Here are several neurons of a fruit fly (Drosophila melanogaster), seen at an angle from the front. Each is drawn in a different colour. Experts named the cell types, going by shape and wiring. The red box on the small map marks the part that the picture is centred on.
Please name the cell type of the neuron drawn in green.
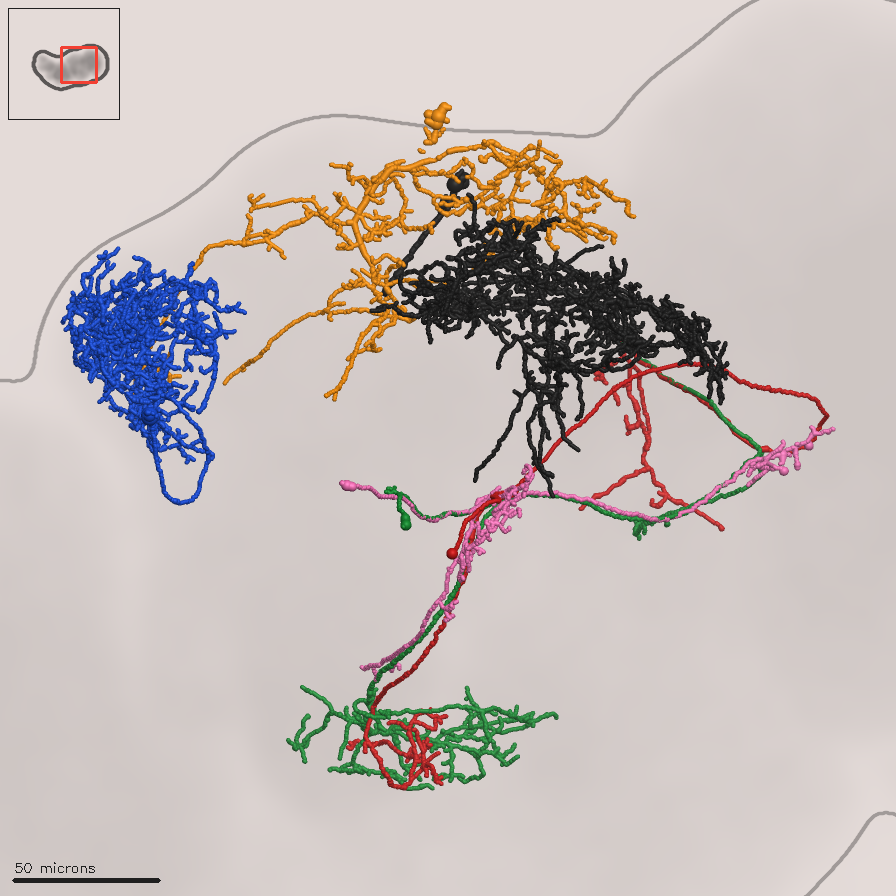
SAD047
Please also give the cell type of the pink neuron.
LAL087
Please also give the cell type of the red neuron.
CB3865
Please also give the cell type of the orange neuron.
SMP530_a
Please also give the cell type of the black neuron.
SMP541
